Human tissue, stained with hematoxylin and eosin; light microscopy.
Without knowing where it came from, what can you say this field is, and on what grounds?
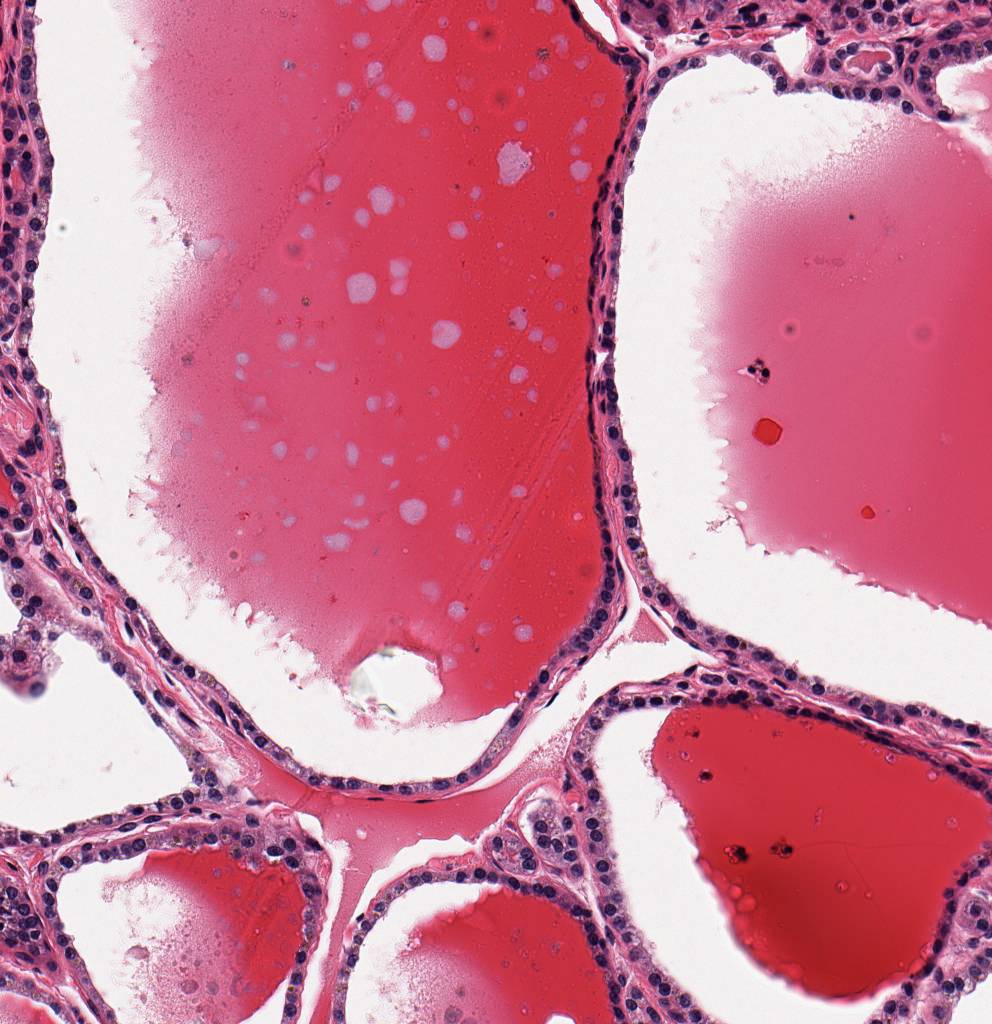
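This is thyroid follicle. A single layer of flattened to low cuboidal cells lines the follicles, and scant stroma forms thin pink fibrous septa between them.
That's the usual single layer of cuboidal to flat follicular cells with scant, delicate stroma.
The colloid has retracted, leaving a scalloped white gap, and in the large upper-left follicle holds many small pale round vacuoles.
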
